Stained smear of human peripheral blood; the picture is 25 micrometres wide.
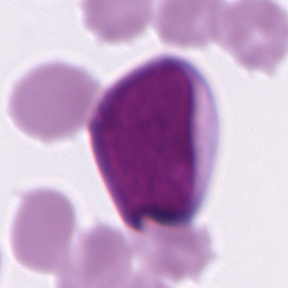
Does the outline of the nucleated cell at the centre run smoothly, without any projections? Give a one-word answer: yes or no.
Yes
